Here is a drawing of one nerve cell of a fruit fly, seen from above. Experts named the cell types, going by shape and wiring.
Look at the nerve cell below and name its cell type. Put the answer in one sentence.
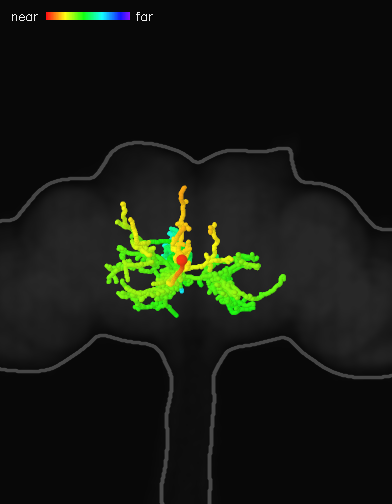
The cell type is CL249.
